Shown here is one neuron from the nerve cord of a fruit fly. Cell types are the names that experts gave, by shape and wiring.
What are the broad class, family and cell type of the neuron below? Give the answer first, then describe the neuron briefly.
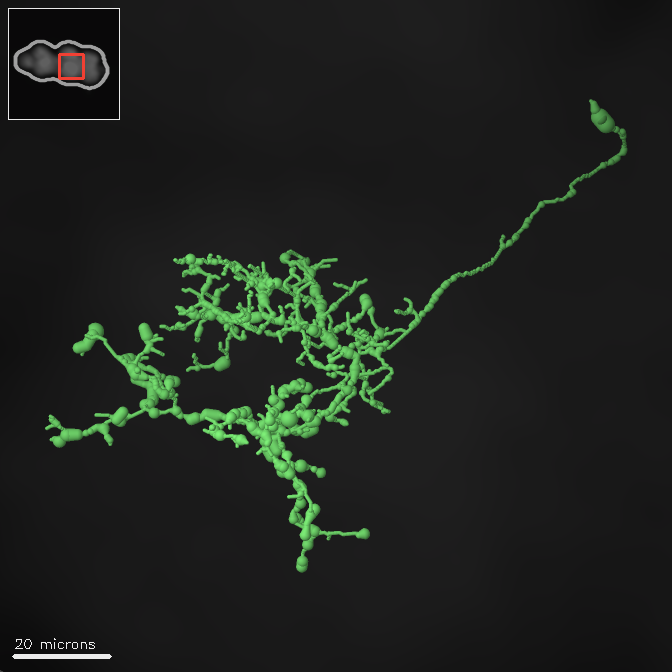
It is a nerve-cord intrinsic neuron. Its family is hemilineage 13B. It is of cell type IN13B039. By the scale bar it is about 120 microns wide in this view. Dozens of branch ends can be seen.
